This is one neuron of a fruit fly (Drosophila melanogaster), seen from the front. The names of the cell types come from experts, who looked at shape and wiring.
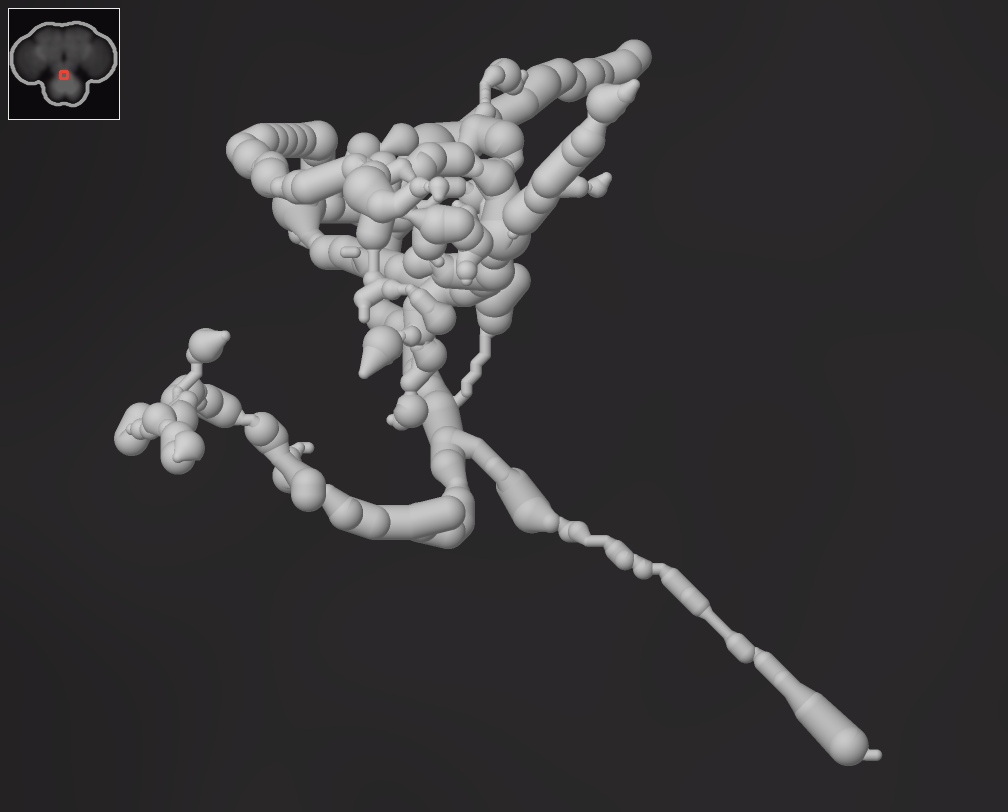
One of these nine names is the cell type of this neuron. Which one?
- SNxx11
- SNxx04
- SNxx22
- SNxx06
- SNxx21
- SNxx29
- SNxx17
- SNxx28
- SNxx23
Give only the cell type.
SNxx23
